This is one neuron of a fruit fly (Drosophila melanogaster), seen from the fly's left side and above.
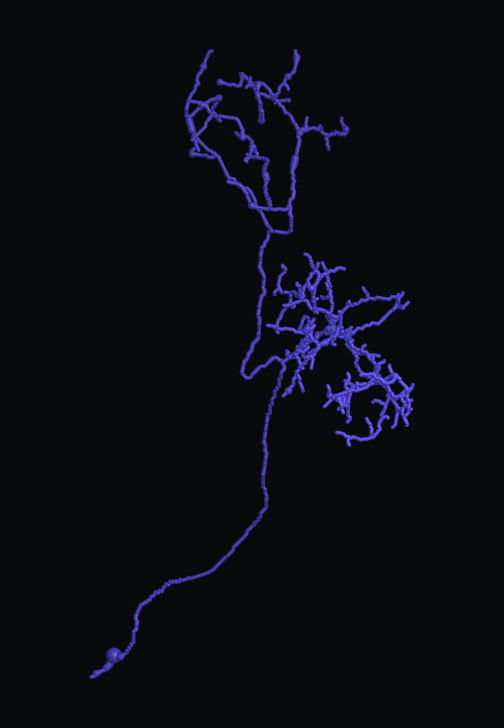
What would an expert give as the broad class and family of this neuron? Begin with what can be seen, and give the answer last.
The cell body is at the lower left of the picture. Dozens of branch ends can be seen. This is a central-brain intrinsic neuron. The family is hemilineage SLPav3.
